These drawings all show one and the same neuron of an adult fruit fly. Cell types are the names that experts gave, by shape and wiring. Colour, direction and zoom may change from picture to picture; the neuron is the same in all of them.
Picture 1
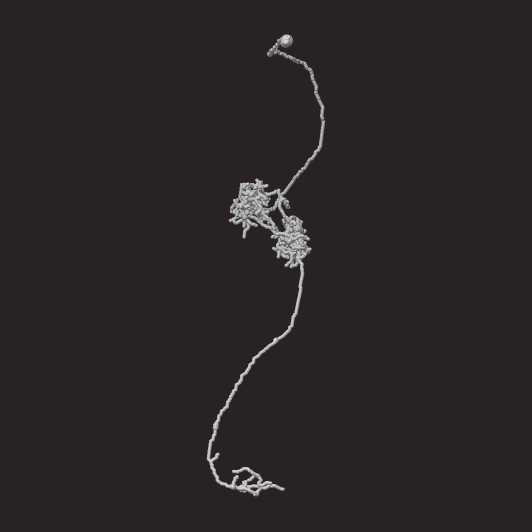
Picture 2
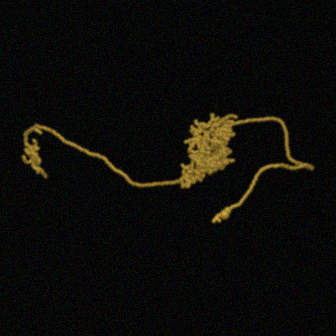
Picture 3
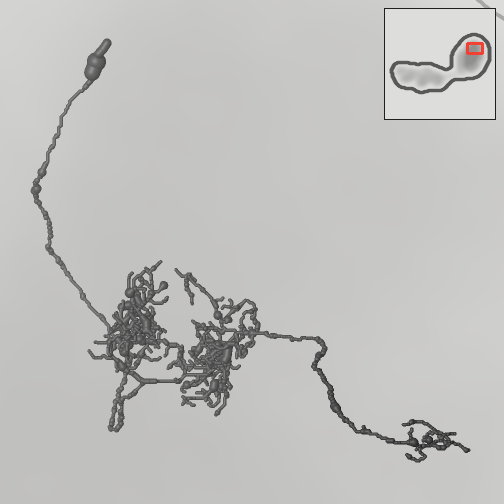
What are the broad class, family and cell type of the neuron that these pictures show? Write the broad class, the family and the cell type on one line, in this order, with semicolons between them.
central-brain intrinsic neuron; class CX; PFR_a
